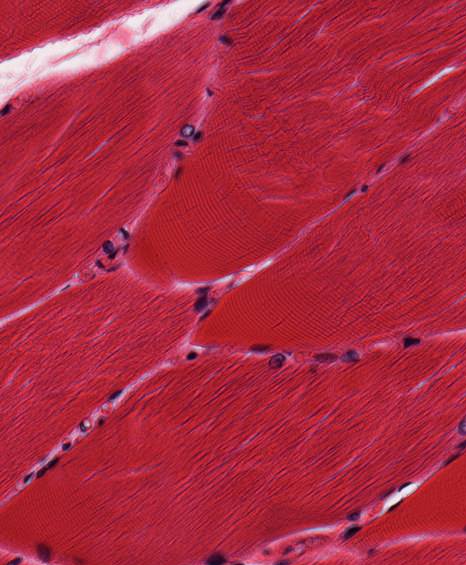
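Skeletal muscle. Fibres: broad and eosinophilic, filling the field, separated by thin pale strands of connective tissue. Cross-striations: fine and transverse, visible across the fibres. Nuclei: small, dark, oval to flattened, lying at fibre edges along the thin septa rather than in fibre centres.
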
